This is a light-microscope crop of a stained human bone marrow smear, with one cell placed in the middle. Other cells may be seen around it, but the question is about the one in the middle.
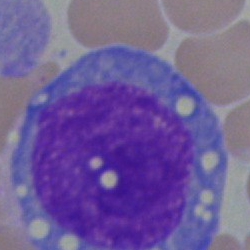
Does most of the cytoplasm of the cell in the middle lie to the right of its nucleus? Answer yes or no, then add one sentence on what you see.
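Yes. The nucleus lies toward the lower left, leaving a wider rim of cytoplasm at the upper right.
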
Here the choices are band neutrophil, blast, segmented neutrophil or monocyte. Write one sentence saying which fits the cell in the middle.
The identification for the central cell is a blast.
